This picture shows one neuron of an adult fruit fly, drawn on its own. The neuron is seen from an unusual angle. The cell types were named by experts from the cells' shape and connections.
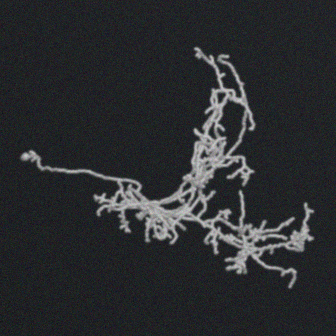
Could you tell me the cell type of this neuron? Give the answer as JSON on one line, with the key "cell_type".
{"cell_type": "SAD044"}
